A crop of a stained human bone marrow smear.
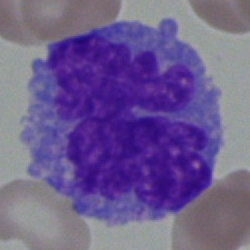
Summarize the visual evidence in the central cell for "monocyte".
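Start with the nucleus: a deep cleft enters from the right side and folds it into lobes. Its chromatin is dark purple, mottled with small paler spots.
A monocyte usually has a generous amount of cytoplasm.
In this cell the rim of cytoplasm is widest on the left side.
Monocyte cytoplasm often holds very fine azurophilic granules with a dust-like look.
Here the cytoplasm has a foamy, finely mottled texture. The central cell is a monocyte.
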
